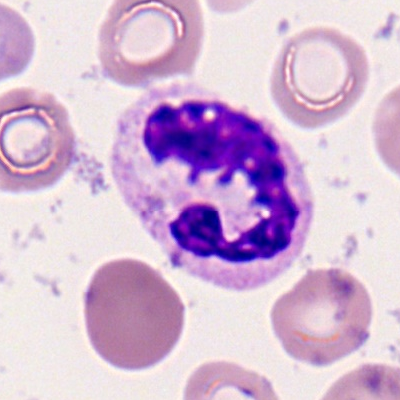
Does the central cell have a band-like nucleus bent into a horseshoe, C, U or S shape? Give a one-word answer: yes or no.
Yes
